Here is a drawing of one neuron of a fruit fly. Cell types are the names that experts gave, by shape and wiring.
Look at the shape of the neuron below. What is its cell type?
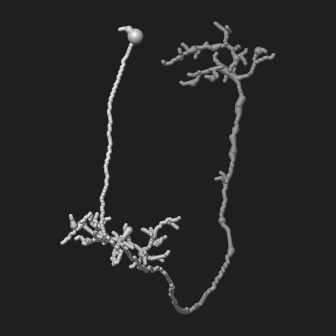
Tm5Y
